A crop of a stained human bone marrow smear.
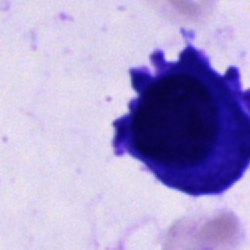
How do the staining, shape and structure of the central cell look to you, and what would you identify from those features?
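Looking at this cell, I notice several small rounded blebs jutting out from its upper and left margins. The cytoplasm is a deep, intense blue, and I can't make out any distinct granules in it. The chromatin looks very dark and dense. This is a plasma cell.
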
